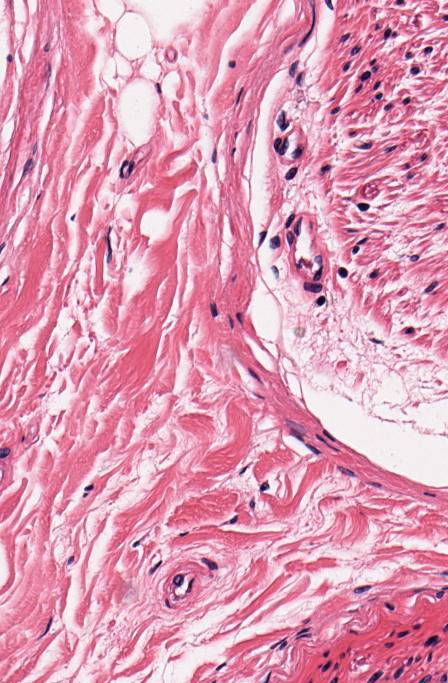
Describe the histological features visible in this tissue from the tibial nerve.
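Most of the left and lower field is dense, wavy pink collagen in bundles. Between those bundles the nuclei are sparse, small, dark and spindle-shaped. Near the top, just left of centre, there's a small group of fat cells with empty, clear vacuoles. The structure at upper right has its elongated nuclei set more closely than the collagen on the left.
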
